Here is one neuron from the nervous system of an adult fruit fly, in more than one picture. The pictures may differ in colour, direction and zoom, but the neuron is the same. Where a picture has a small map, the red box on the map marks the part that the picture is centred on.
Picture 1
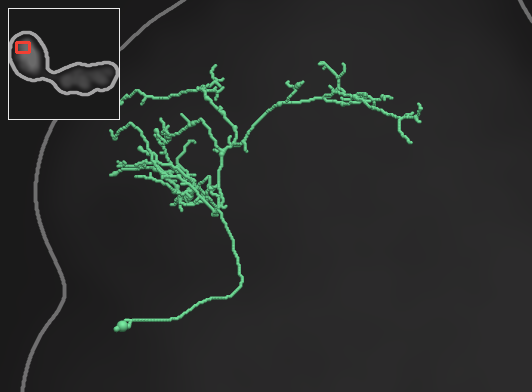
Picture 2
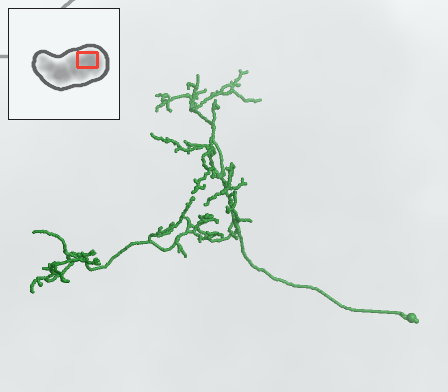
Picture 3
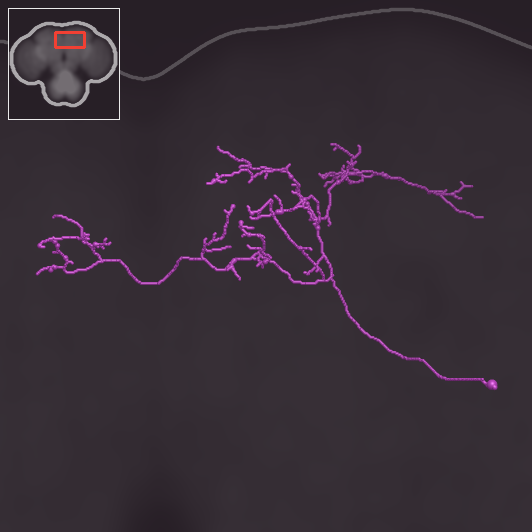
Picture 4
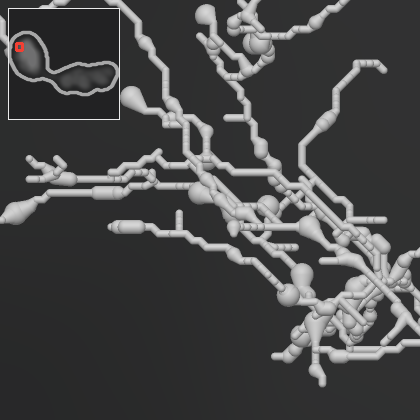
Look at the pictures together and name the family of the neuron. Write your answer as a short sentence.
The family is hemilineage CREl1.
